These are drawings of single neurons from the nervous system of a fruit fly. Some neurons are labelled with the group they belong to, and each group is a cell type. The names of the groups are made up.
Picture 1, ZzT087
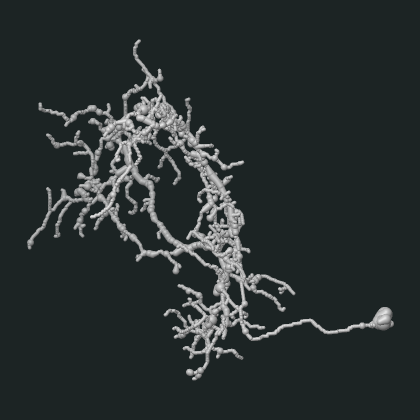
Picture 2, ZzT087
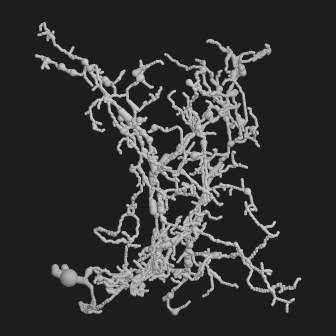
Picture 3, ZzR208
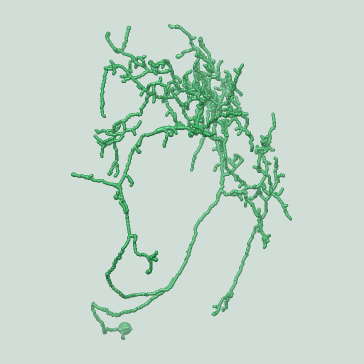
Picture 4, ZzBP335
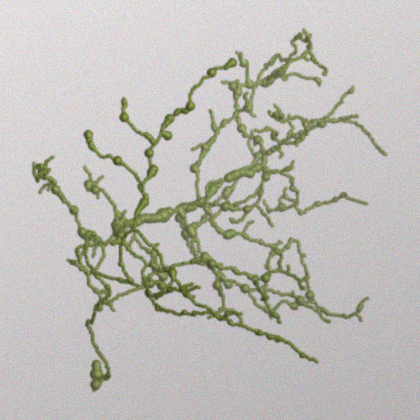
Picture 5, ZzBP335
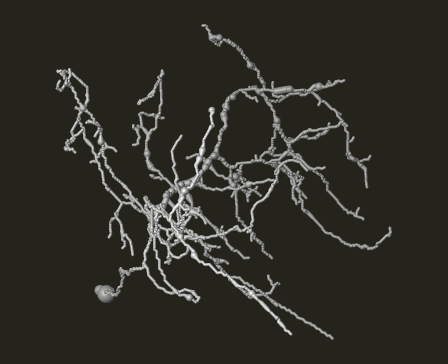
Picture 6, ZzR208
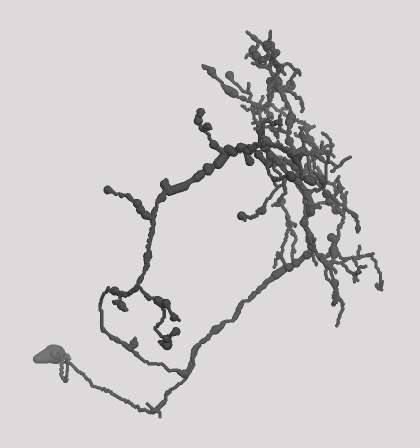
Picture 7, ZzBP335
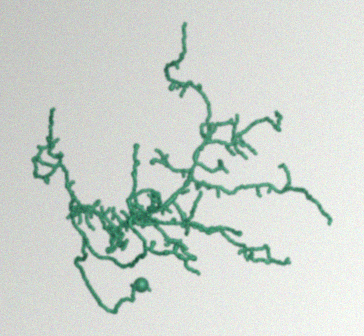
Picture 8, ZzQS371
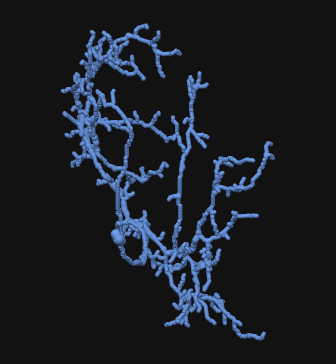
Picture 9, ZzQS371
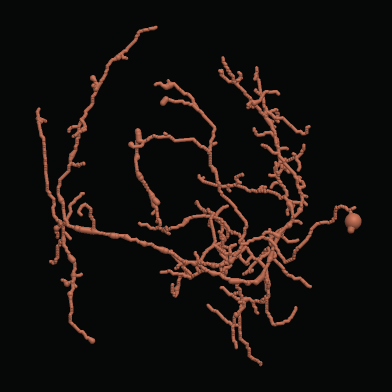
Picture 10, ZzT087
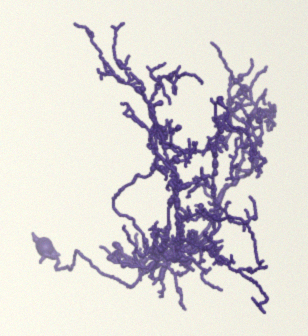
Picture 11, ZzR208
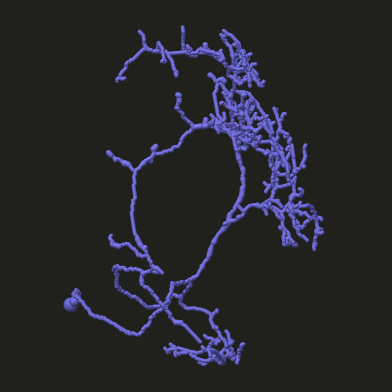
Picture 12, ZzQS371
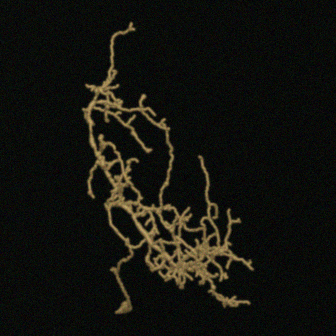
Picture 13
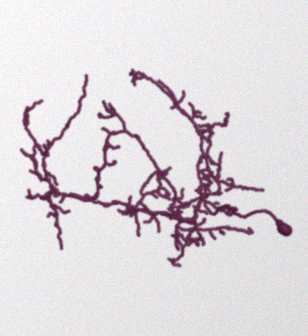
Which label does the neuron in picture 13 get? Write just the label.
ZzQS371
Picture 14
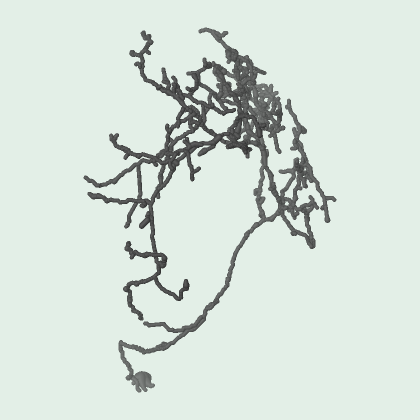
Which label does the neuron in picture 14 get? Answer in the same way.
ZzR208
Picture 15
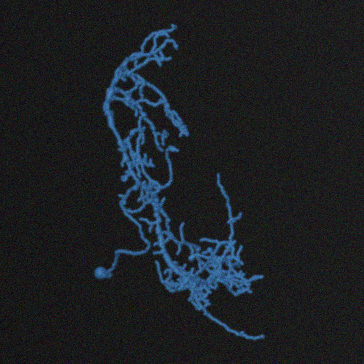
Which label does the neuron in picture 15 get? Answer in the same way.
ZzQS371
